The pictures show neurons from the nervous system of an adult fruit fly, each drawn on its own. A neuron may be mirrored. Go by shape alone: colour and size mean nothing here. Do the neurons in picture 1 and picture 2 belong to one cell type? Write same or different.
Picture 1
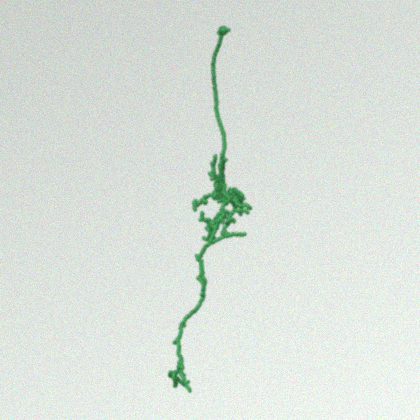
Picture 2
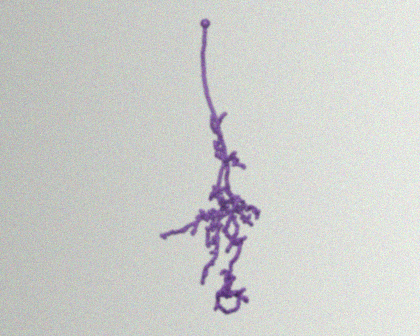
same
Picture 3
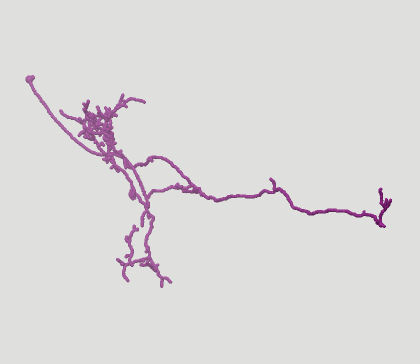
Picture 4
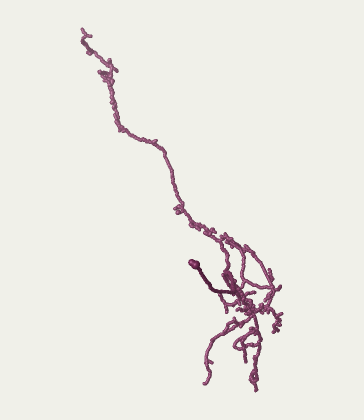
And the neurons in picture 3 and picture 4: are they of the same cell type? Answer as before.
different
